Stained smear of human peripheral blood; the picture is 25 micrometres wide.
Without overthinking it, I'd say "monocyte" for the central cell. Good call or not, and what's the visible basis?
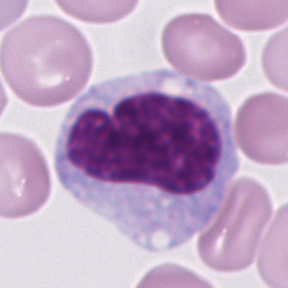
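No nucleoli are visible in the nucleus, and its upper edge has a notch.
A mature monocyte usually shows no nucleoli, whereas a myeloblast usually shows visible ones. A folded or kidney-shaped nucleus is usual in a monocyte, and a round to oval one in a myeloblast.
The name monocyte fits, and myeloblast does not. The cytoplasm is pale grey-blue.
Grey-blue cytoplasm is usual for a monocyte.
Several small clear vacuoles lie in it, and no coarse granules are seen. The cell outline is irregular rather than round, and the nucleus is about 13 by 9 micrometres.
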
